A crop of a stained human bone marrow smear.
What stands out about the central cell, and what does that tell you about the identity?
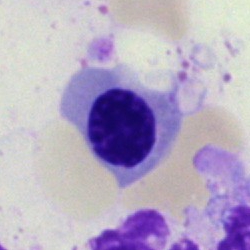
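No nucleoli show up in its nucleus, you'll notice. The cytoplasm is a pale blue and carries no granules. Its lower edge narrows down to a point. That one's an erythroblast.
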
